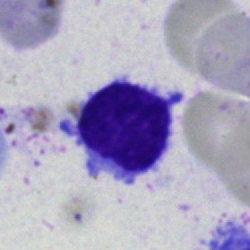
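Lymphocyte: a roughly round cell whose edge is slightly irregular. The chromatin is dense and stains very dark purple, and I can make out no distinct nucleolus. Small, blunt, pale blue blebs protrude from several points along the edge.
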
